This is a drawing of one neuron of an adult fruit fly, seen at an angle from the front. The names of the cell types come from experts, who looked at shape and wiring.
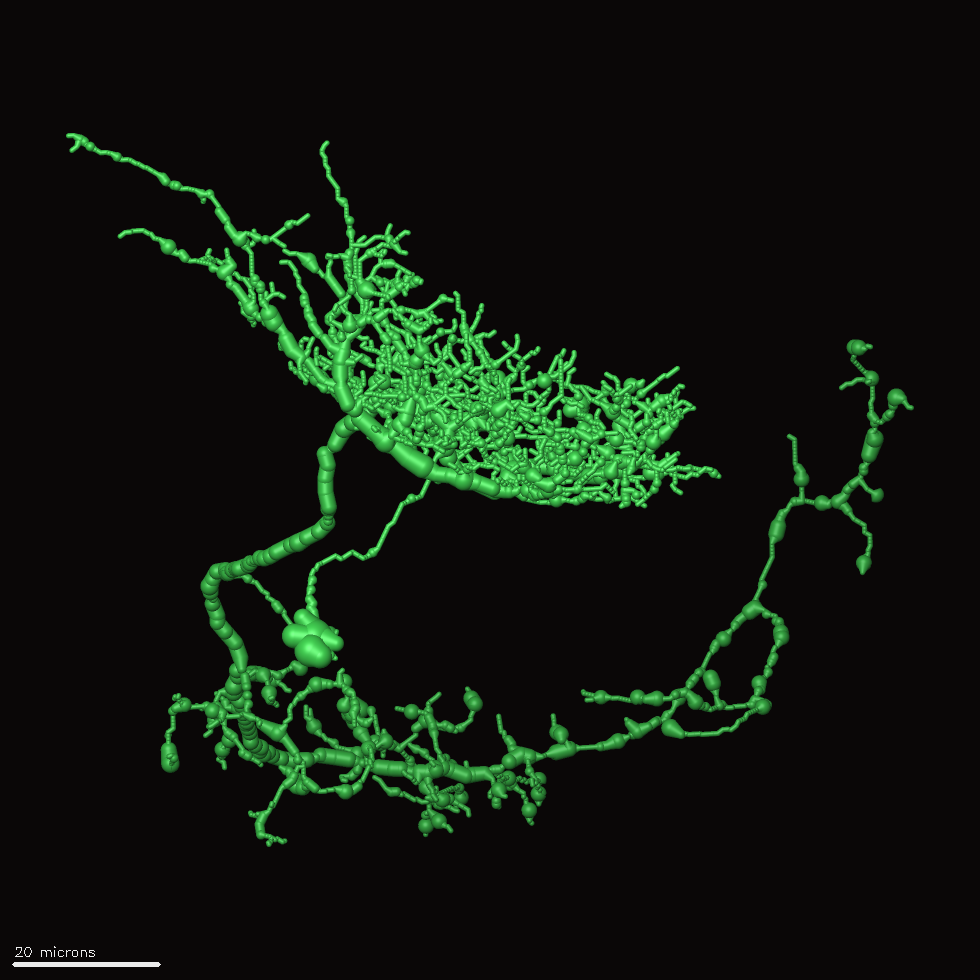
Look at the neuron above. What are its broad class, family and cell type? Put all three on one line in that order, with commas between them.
central-brain intrinsic neuron, hemilineage AOTUv3_dorsal, AOTU005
